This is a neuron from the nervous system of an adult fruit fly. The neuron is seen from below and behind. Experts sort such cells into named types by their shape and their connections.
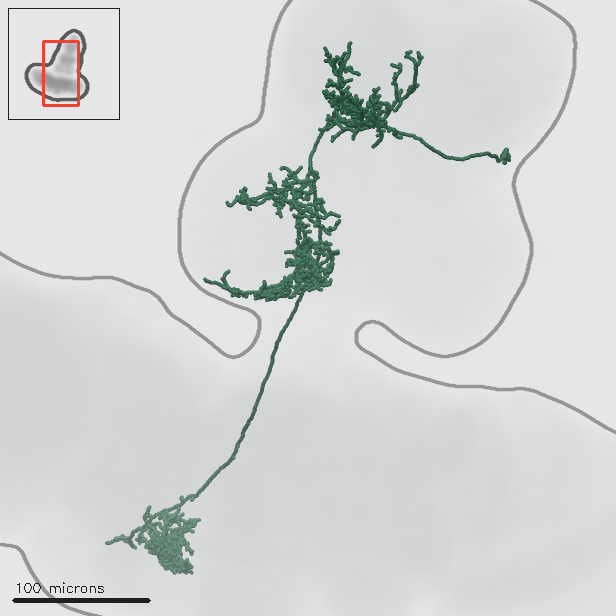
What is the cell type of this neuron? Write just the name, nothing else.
AN09B014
